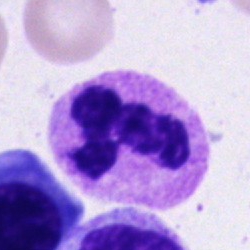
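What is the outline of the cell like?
Round and smooth.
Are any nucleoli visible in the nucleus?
None are visible.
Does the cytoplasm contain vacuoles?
No vacuoles are seen.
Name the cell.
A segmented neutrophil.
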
